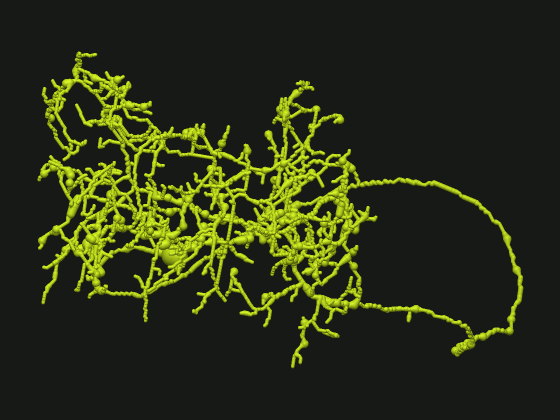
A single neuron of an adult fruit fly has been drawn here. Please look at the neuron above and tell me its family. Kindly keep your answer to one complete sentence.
The family name for this neuron is hemilineage SLPav2.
